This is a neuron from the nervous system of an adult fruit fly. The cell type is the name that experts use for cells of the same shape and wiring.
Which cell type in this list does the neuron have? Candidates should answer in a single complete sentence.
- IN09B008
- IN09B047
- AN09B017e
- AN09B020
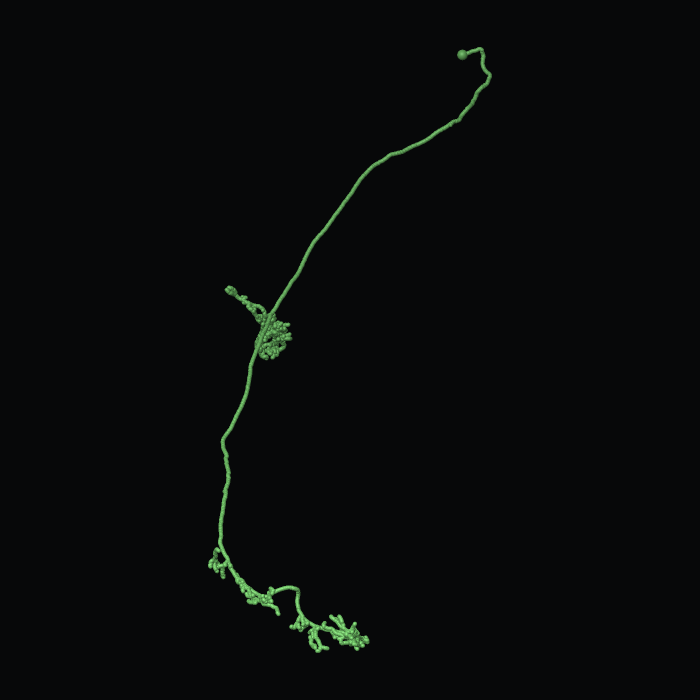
The cell type held by this neuron is AN09B017e.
